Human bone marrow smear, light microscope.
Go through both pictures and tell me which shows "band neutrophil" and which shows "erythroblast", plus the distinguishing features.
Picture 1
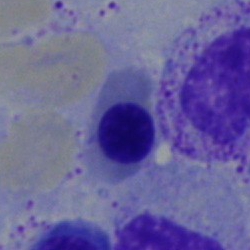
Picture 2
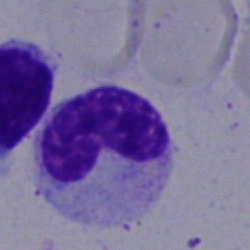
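Picture 1 shows an erythroblast, and picture 2 a band neutrophil. The clearest contrast lies in the chromatin: in the erythroblast it is dense and evenly dark with no visible pattern, whereas in the band neutrophil it is dark purple and coarsely clumped, with small paler patches between the clumps.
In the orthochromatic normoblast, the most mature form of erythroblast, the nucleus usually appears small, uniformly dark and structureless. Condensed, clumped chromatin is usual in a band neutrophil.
The band neutrophil's nucleus also has a distinct shape, curved like a kidney or horseshoe with a deep notch opening downward, inside a roughly round, smooth outline.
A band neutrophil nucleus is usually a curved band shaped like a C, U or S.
The erythroblast's cytoplasm is pale grey-blue and holds no granules.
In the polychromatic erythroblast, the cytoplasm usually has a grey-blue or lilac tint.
Neither nucleus shows nucleoli.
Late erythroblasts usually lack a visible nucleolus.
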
